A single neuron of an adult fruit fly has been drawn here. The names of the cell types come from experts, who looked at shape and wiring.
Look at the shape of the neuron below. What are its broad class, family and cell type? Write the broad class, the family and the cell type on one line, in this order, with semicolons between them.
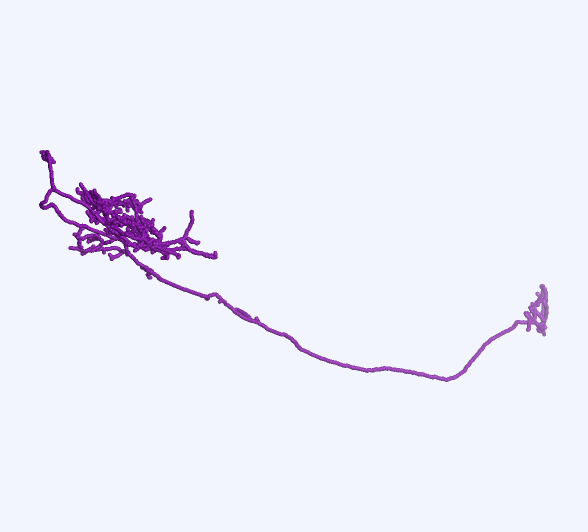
ascending neuron; hemilineage 19B; AN19B039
